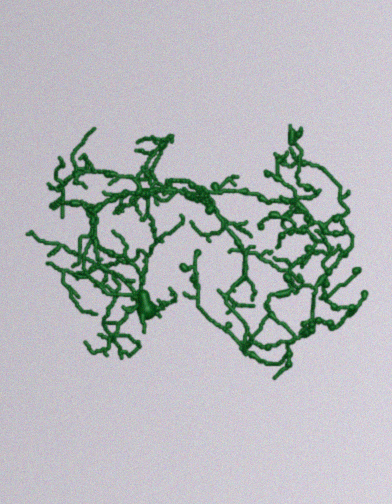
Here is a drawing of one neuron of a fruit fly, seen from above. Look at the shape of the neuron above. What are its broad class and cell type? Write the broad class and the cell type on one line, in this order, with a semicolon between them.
nerve-cord intrinsic neuron; INXXX349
